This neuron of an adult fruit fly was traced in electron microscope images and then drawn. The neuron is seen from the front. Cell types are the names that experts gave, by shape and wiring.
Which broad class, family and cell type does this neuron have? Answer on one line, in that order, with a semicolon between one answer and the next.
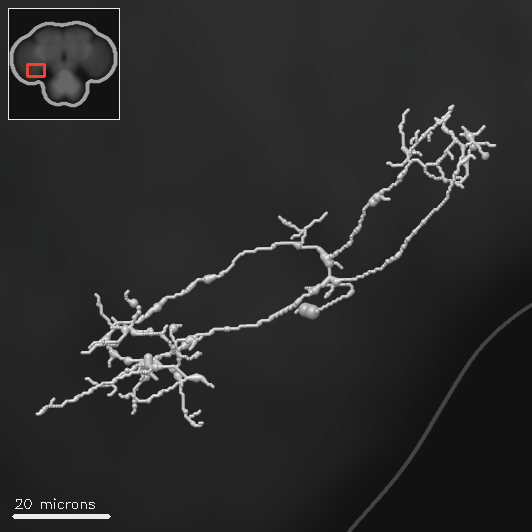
optic-lobe intrinsic neuron; Y; Y14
